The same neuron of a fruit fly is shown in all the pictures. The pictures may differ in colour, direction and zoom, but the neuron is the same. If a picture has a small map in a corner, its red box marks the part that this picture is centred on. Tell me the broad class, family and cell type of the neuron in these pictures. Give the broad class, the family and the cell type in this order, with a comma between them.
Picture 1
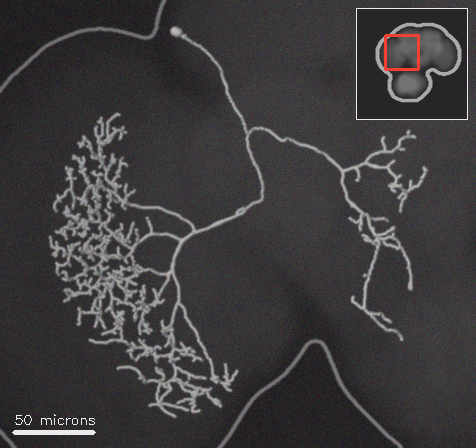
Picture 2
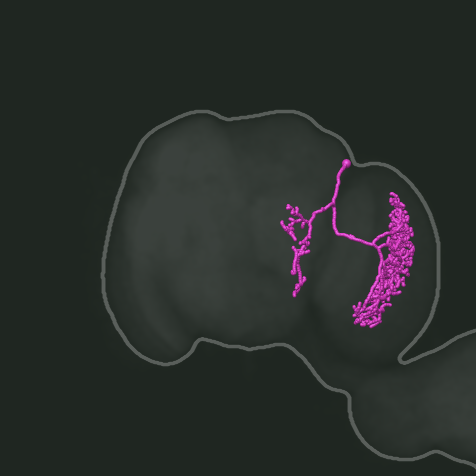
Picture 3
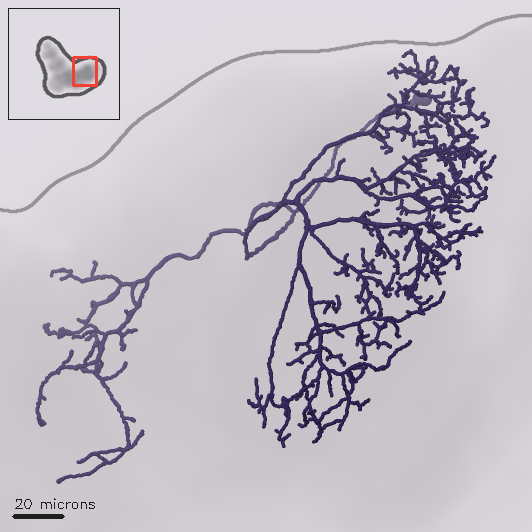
visual projection neuron, LPT, LPT28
